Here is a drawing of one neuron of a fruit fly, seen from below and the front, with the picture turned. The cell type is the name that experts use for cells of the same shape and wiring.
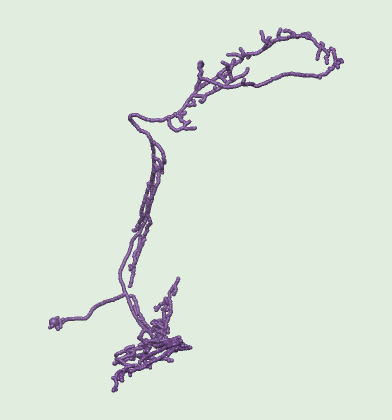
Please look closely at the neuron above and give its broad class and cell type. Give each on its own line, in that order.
central-brain intrinsic neuron
aMe13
